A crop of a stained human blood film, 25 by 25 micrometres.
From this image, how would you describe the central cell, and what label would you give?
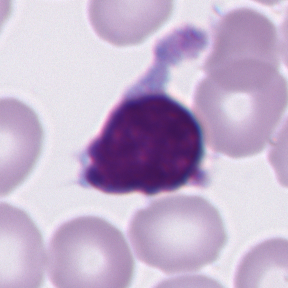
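A long pale tail of cytoplasm extends from the top of the central cell toward the upper right. The cytoplasm of this tail is pale lilac-blue, and its tip carries a ragged cluster of faint purplish material. The nucleus is roughly round, without lobes, and measures about 11 by 9 micrometres. The cell is a typical lymphocyte.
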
